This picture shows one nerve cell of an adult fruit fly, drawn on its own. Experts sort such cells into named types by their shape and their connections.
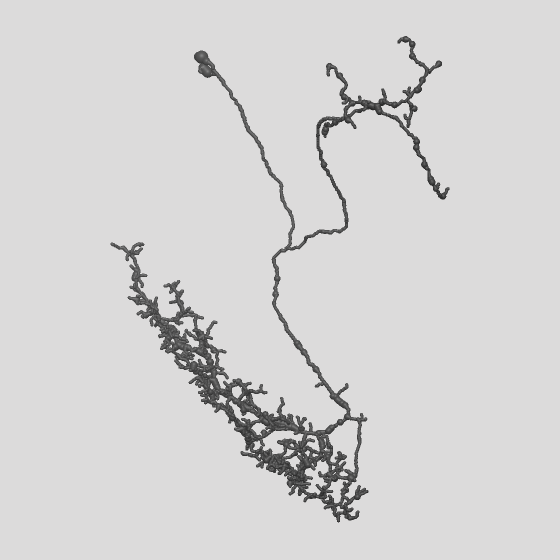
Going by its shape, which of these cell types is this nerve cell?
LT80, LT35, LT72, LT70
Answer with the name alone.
LT80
